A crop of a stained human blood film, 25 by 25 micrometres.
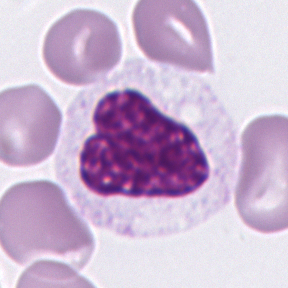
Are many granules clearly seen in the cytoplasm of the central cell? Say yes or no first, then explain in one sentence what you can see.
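Yes. The cytoplasm holds many fine, faint pinkish-violet granules.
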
